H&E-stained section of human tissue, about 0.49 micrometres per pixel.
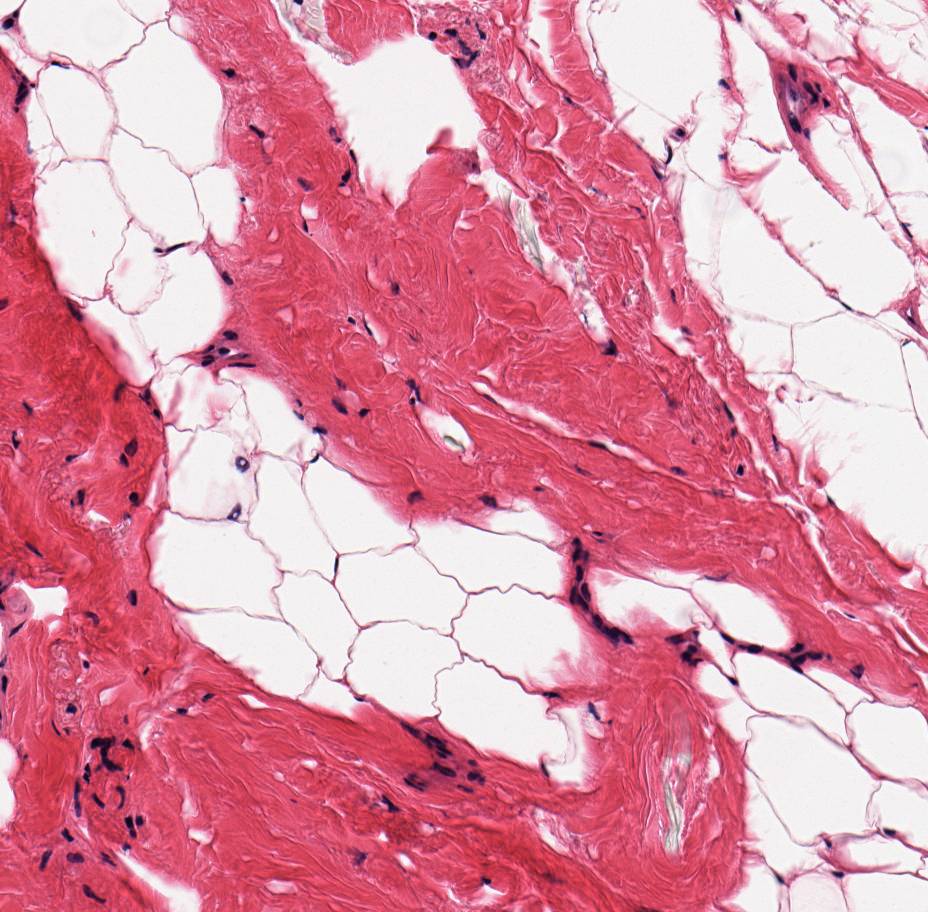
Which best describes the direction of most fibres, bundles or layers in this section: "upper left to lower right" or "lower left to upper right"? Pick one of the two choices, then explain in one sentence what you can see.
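Upper left to lower right. Broad bands of dense pink collagen alternate with areas of fat, running diagonally from upper left to lower right.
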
